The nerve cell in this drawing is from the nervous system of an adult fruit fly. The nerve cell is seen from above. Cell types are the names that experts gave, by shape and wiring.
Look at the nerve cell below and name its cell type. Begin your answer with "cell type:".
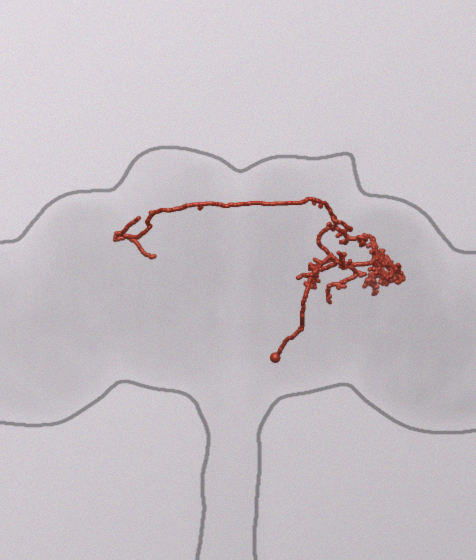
cell type: pC1_5a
